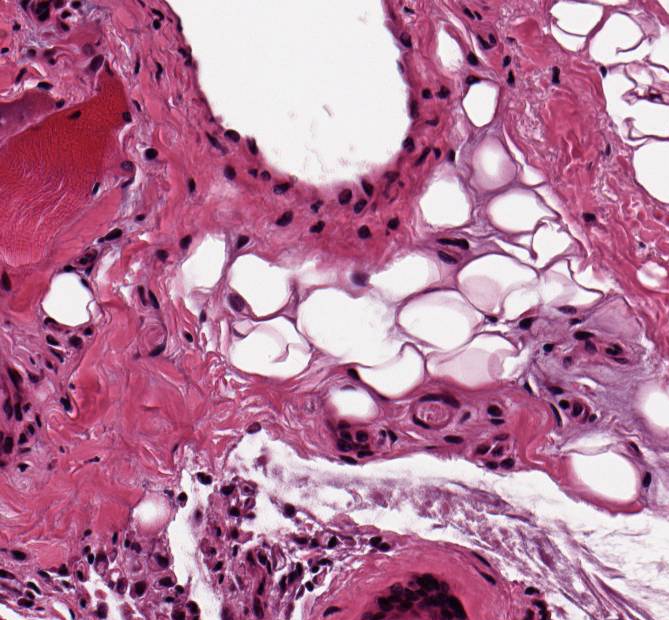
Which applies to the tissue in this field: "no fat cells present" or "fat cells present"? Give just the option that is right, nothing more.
Fat cells present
